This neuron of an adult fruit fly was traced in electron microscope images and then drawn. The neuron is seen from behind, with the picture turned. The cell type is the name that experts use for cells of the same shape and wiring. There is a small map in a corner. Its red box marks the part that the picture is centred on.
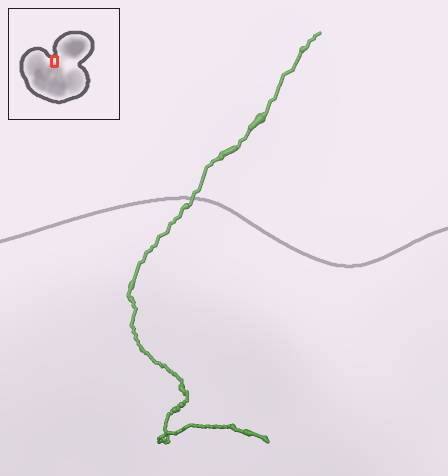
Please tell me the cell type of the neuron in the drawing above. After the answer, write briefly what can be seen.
Its cell type is BM_InOm. Its broad class is sensory neuron entering the brain. No cell body is drawn. There are a dozen or fewer branch ends.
